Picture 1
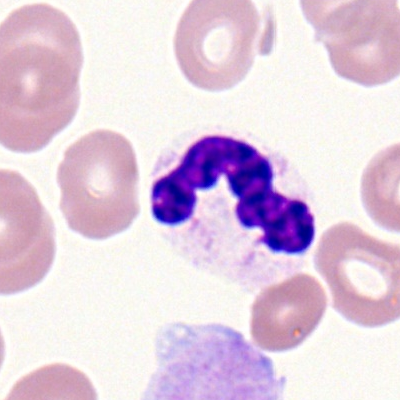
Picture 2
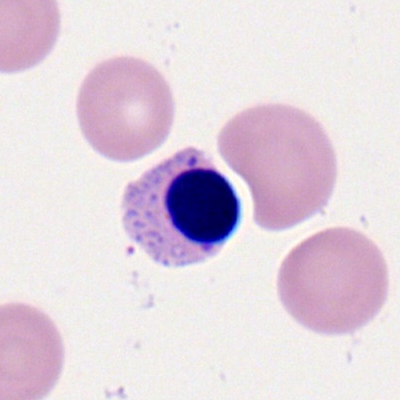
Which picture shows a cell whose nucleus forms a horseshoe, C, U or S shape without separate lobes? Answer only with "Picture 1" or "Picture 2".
Picture 1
